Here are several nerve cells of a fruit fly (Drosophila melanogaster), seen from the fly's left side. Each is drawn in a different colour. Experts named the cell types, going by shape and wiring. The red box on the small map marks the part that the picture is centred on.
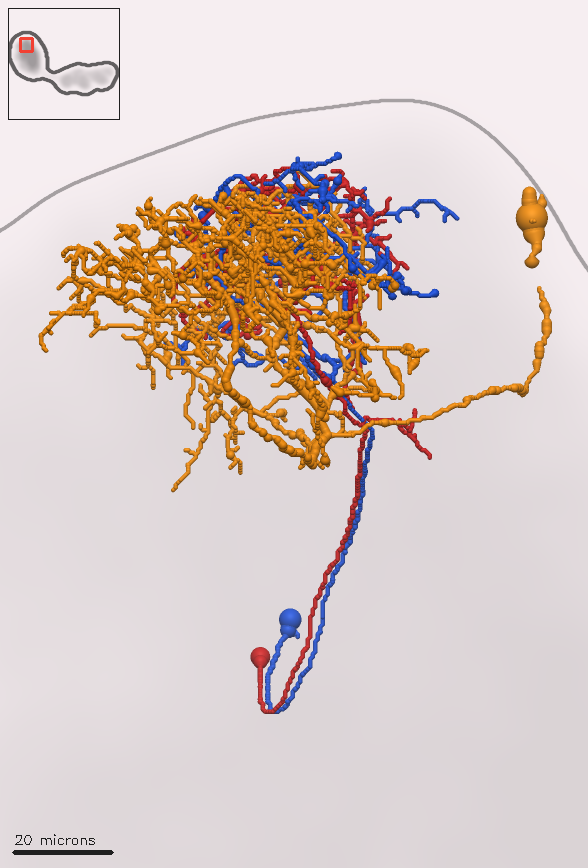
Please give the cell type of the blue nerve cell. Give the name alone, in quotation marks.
"SMP025"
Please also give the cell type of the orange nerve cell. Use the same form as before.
"SMP203"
